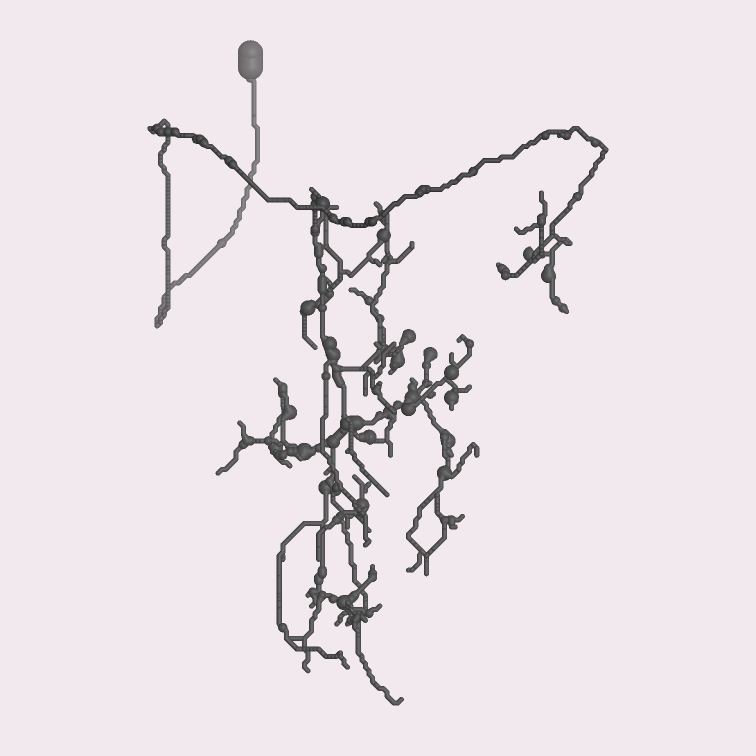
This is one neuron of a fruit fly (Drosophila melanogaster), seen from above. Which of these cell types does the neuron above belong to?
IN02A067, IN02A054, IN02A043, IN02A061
IN02A061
